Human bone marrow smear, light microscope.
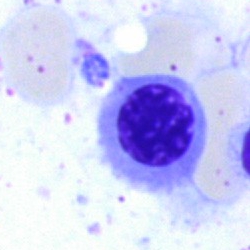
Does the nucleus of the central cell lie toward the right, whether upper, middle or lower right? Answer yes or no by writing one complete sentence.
Yes, toward the right of the cell is where its nucleus lies.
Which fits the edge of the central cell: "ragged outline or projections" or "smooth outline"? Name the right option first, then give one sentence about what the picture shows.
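Ragged outline or projections. The cell outline is roughly round, with a slightly frayed, fuzzy edge at the lower left.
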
